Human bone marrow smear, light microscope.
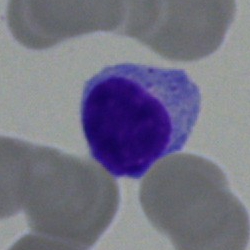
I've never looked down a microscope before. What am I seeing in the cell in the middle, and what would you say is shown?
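I can't make out any nucleoli in the nucleus. A moderate rim of pale blue cytoplasm sits mainly on its upper right side, holding a few fine dark purple dots but no vacuoles that I can see. So this is a lymphocyte.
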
